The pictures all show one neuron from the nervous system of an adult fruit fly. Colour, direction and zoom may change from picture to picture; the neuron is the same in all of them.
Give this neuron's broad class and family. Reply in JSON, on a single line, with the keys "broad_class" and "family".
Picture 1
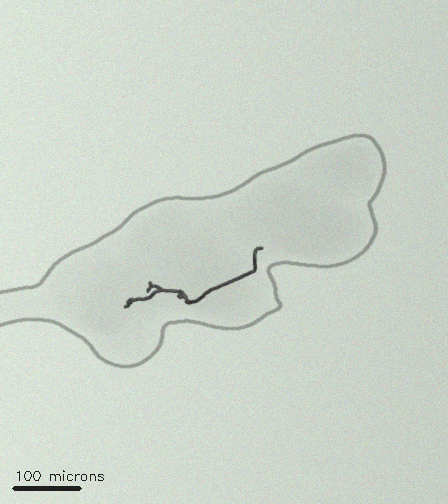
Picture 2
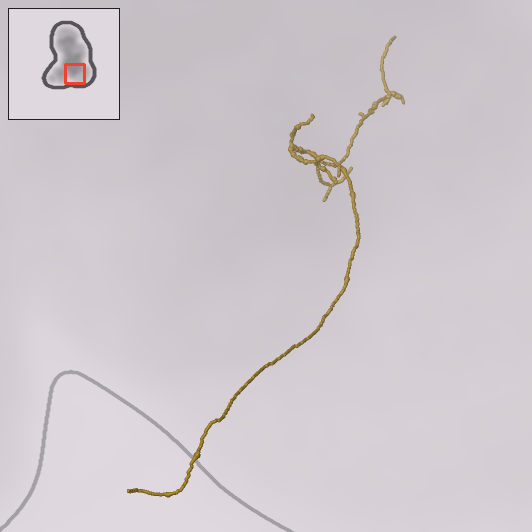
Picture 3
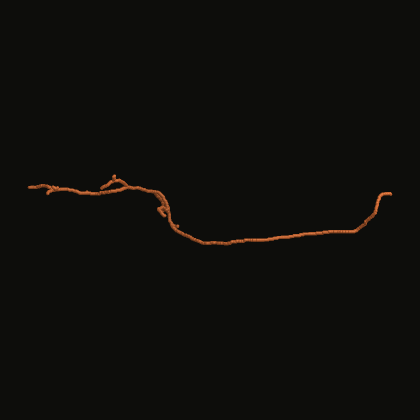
{"broad_class": "sensory neuron entering the nerve cord", "family": "class mechanosensory tactile"}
